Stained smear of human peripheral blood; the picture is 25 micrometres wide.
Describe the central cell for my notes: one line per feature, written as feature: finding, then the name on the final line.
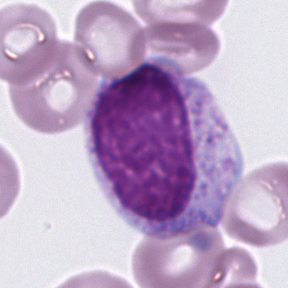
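Size: about 16 by 13 micrometres overall
Nucleus: about 15 by 9 micrometres, sitting toward the left
Nuclear share: roughly 60% of the cell's area
Chromatin: deep purple, fine and patchy
Cytoplasm: pale blue-grey, mostly off to the right of the nucleus
Granules: fine purple ones scattered through the cytoplasm
Name: myelocyte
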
